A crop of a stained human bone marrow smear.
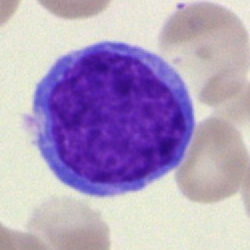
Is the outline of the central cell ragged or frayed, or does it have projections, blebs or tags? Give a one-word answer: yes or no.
No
